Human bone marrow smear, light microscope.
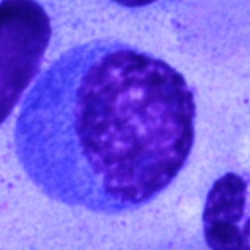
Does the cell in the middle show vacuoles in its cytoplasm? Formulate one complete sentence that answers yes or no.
No, there are no vacuoles in the cytoplasm of this cell.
